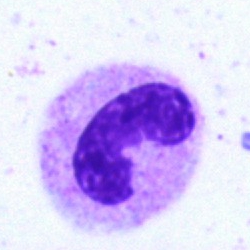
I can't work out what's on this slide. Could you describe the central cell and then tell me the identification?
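Round and smooth in outline, the central cell holds a nucleus curved into a kidney or C shape. The concave side of this curved nucleus faces the lower right. No nucleoli are visible within the nucleus. The cell is a band neutrophil.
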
